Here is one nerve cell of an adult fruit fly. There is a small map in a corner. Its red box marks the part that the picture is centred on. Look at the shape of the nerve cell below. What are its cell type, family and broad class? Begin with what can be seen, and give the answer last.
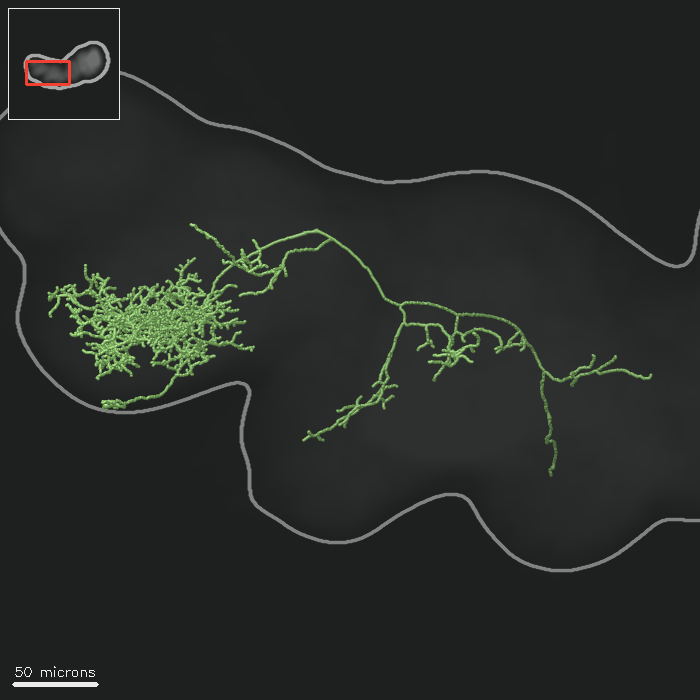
From left to right in the picture it spans about 350 microns. Dozens of branch ends can be seen. It is of cell type IN07B007. Its family is hemilineage 07B. Its broad class is nerve-cord intrinsic neuron.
